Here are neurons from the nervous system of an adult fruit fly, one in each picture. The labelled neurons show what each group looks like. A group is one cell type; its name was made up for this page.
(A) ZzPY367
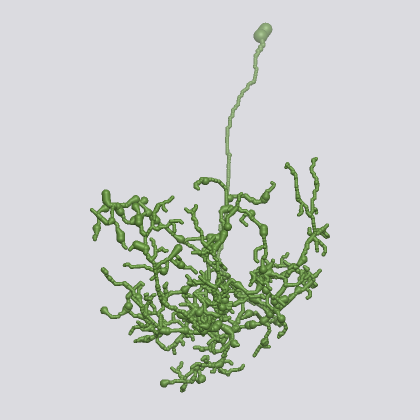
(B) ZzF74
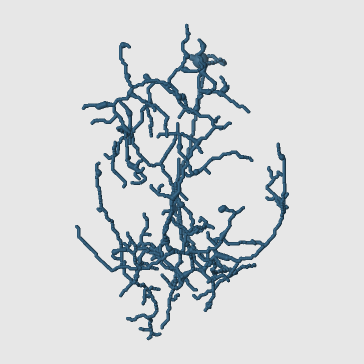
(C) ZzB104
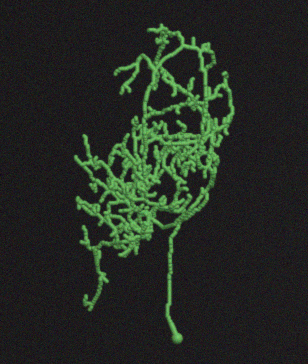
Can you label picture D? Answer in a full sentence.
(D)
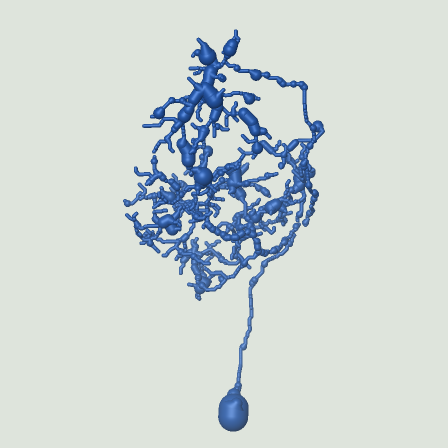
It belongs to ZzB104.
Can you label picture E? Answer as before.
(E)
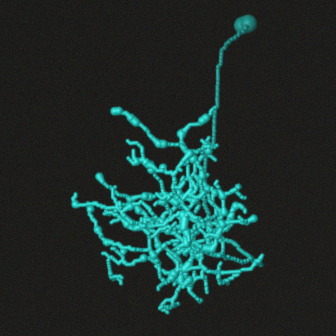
It belongs to ZzPY367.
